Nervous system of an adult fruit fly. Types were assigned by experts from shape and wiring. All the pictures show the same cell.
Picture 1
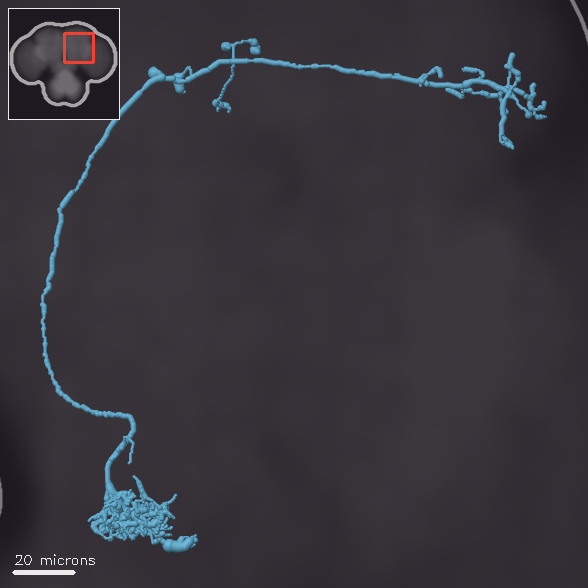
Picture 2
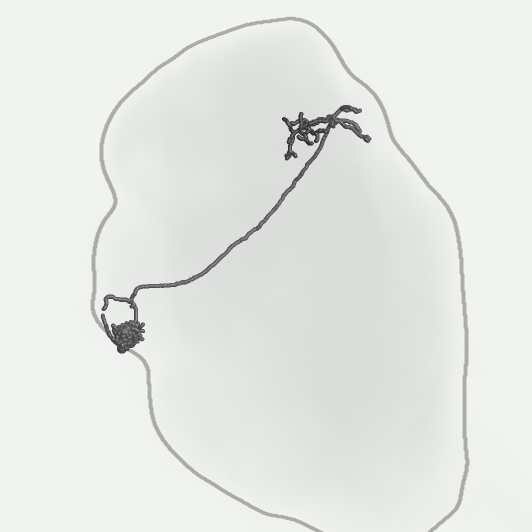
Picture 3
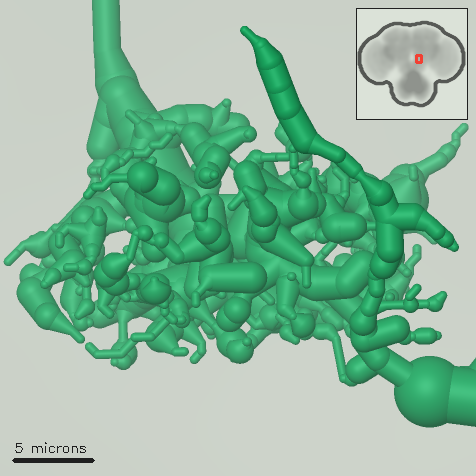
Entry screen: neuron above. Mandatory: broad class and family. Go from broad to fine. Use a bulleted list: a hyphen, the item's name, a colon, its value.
- broad class: central-brain intrinsic neuron
- family: hemilineage ALad1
